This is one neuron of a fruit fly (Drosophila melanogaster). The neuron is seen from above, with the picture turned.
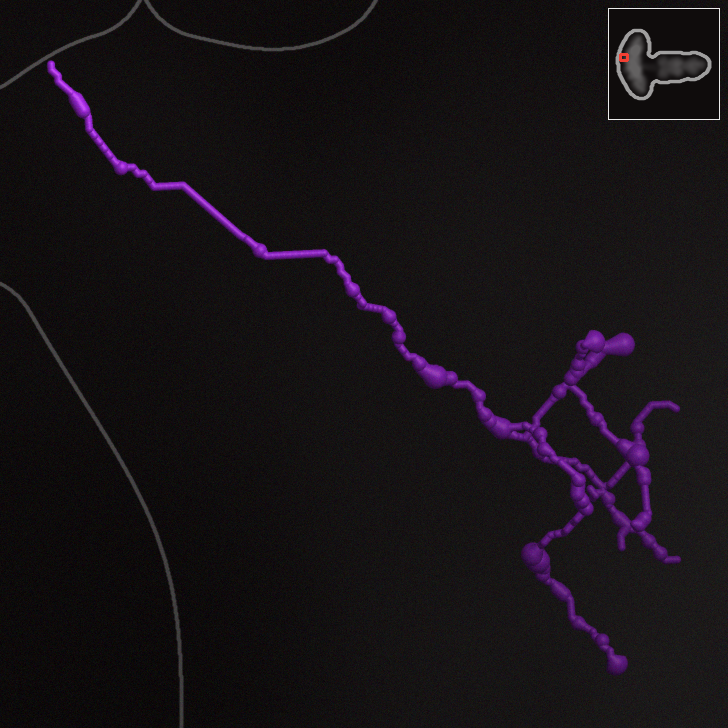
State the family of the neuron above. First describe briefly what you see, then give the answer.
The drawing shows no cell body. There are a dozen or fewer branch ends. This is a sensory neuron entering the brain. Its family is called class olfactory.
